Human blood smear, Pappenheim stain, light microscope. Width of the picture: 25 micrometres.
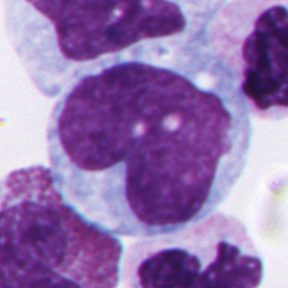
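Monocyte (centre), stained peripheral blood smear. The nucleus, about 14 micrometres across, fills most of the cell and is cut by a deep notch entering from its lower left side. Two small pale round spots lie side by side near its centre. A rim of pale greyish-blue cytoplasm surrounds it, with a single small clear spot above the upper right part of the nucleus.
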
